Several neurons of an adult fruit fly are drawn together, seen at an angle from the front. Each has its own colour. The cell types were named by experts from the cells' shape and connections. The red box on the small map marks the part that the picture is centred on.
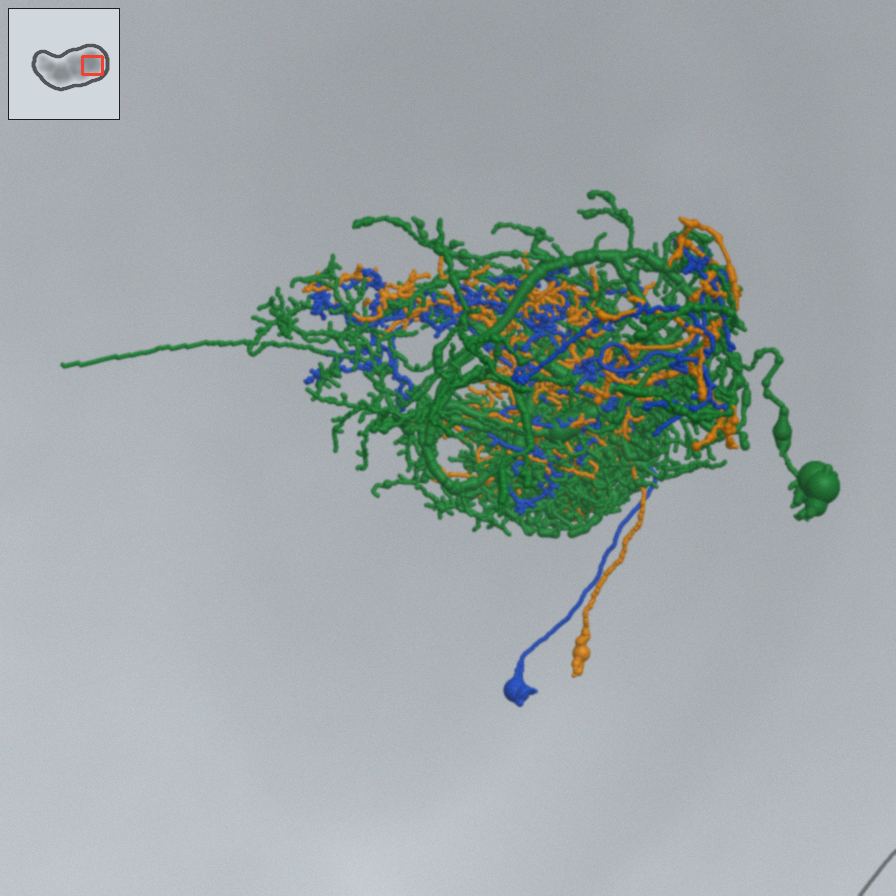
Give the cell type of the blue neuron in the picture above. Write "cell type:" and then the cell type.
cell type: AVLP320_a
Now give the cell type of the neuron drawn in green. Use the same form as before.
cell type: PVLP061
